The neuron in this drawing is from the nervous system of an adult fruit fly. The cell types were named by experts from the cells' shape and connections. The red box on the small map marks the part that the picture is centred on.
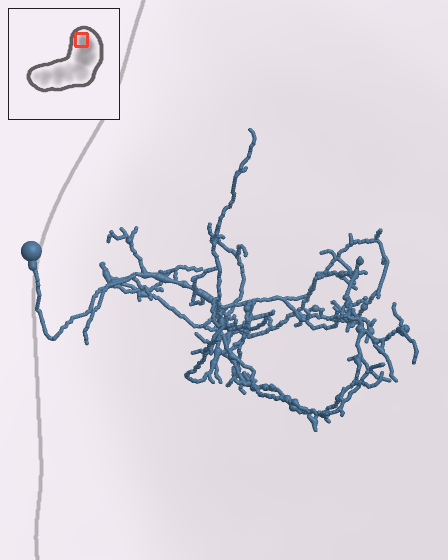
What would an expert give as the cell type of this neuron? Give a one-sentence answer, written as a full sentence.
The cell type name for this neuron is SLP286.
